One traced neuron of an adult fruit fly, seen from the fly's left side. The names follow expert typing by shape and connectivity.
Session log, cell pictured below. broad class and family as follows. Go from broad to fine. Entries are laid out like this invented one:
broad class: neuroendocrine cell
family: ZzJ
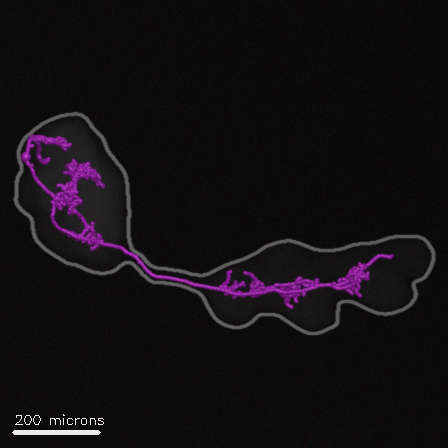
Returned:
broad class: descending neuron
family: DNd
